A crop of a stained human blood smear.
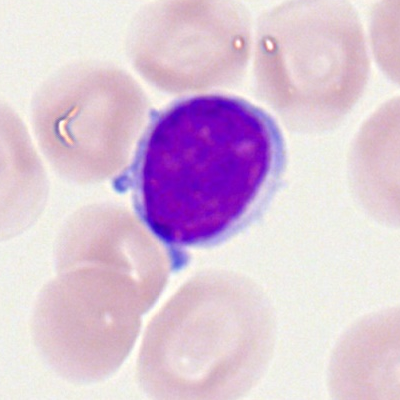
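Lymphocyte, the central cell of this stained blood smear. Its chromatin is dense and dark purple, broken by a few small paler patches. Pale blue cytoplasm forms a thin rim around the nucleus, widest along the right side of the cell. Small blue knob-like projections stand out from the left and bottom edges.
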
